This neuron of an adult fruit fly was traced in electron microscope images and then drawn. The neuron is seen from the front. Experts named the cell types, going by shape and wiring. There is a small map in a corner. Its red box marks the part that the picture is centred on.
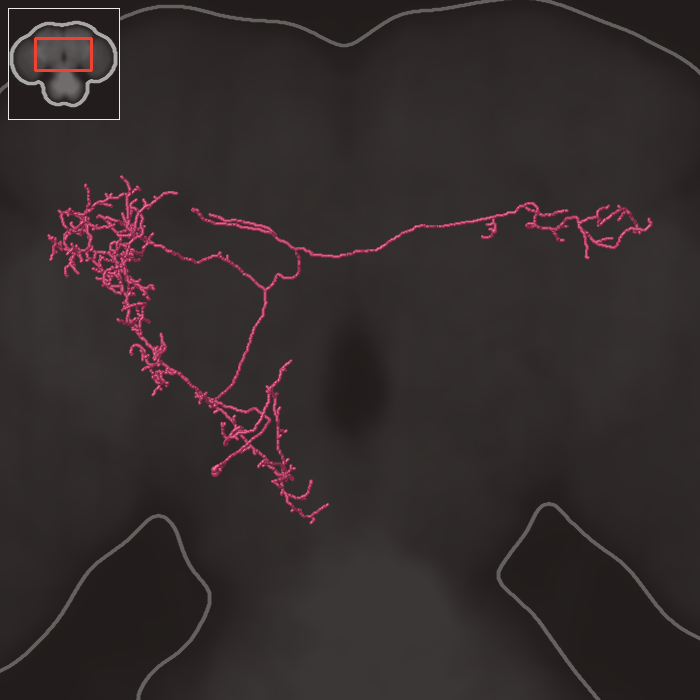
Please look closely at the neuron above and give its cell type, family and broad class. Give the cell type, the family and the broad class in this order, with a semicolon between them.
AVLP457; hemilineage LALv1_ventral; central-brain intrinsic neuron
